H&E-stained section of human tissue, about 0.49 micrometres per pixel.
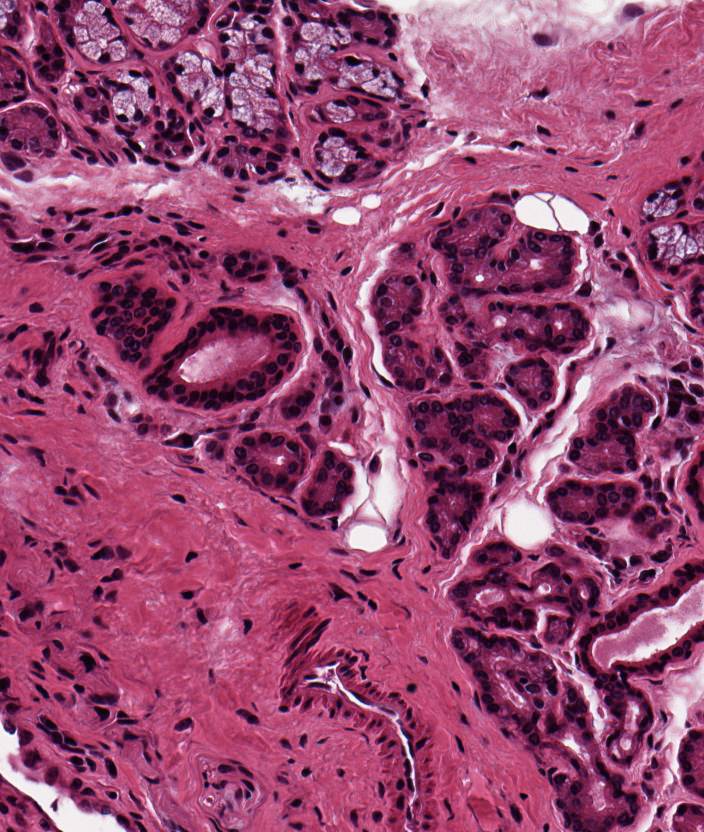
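Minor salivary gland: glandular units fill the upper edge and right half; dense fibrous stroma, the lower left. Top left, the acini seem pale and foamy, small dark nuclei at the base. Left of centre, an oval duct lined by packed dark nuclei holds pale pink material. Centre right: crowded tubules and acini, purple cytoplasm, tiny lumens.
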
